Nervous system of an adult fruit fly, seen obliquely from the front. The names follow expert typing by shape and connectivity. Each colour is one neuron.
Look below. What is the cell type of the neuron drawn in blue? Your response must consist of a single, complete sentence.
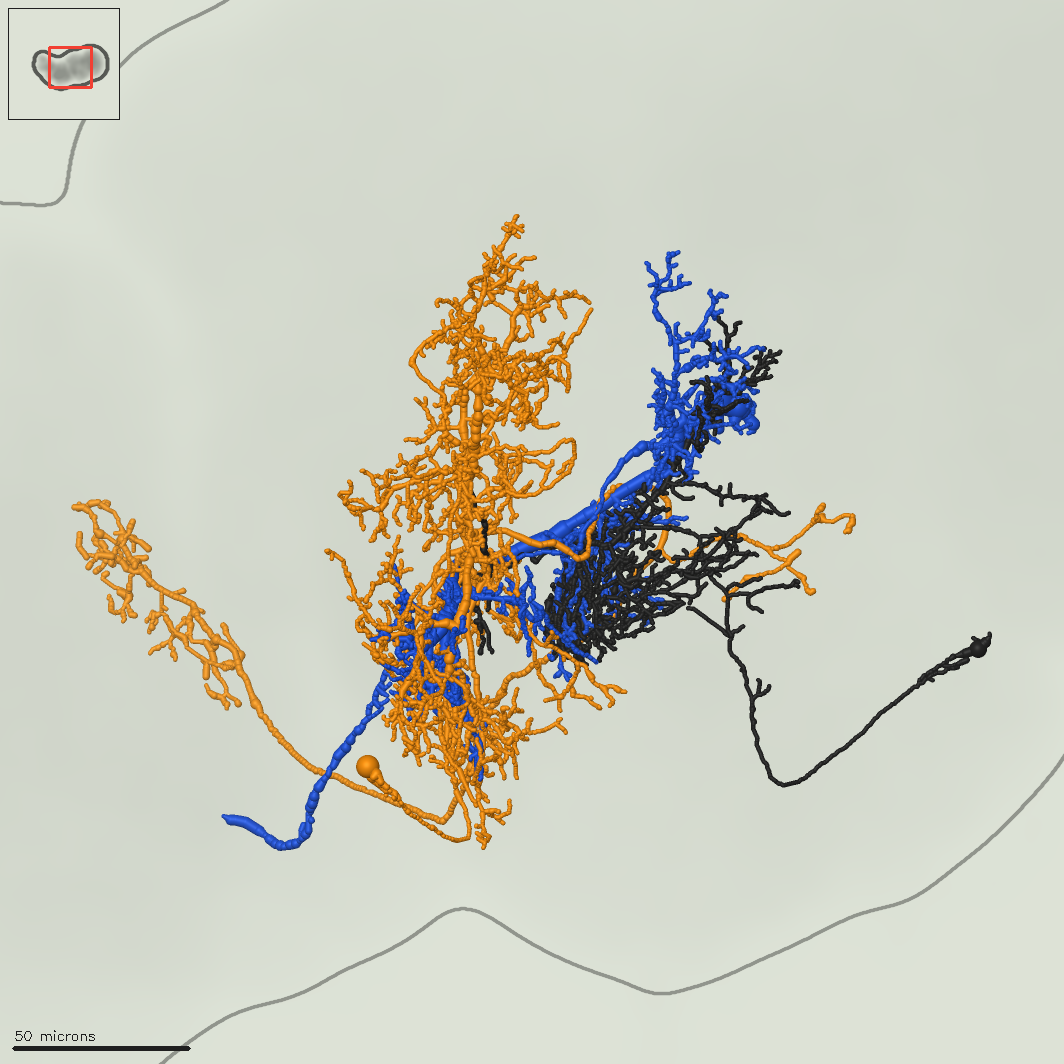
To the cell type CvN7 belongs this neuron.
